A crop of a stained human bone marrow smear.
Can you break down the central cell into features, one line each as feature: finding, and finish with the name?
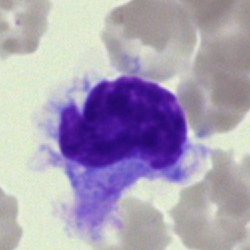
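Projections: wispy, cytoplasmic, off the left side
Edges: irregular outline, cytoplasm ragged and frayed
Nucleus: irregular, notched upper left
Nucleoli: none seen
Name: hairy cell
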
